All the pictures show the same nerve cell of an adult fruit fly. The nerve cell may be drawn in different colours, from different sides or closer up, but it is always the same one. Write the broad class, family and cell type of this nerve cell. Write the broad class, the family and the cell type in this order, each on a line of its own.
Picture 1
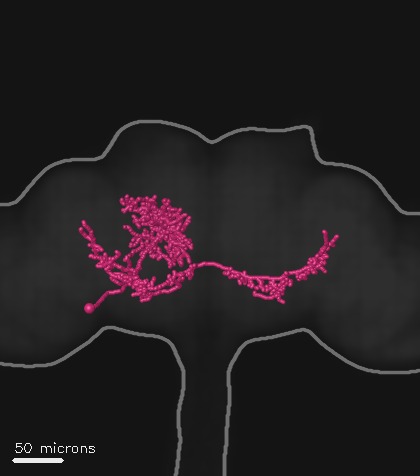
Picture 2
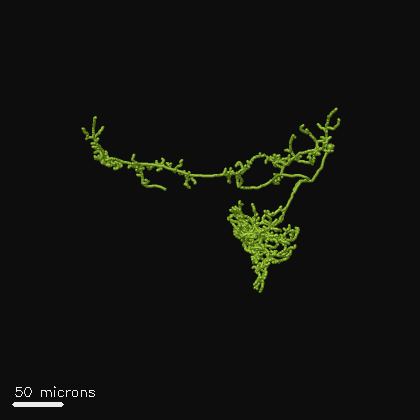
central-brain intrinsic neuron
hemilineage VLPp&l1_posterior
VES063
